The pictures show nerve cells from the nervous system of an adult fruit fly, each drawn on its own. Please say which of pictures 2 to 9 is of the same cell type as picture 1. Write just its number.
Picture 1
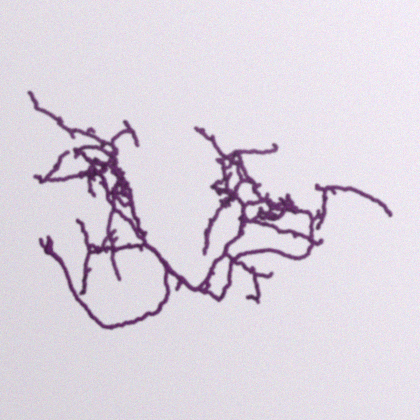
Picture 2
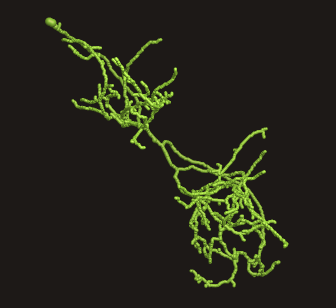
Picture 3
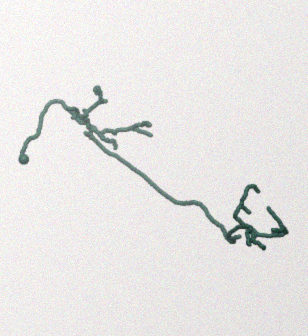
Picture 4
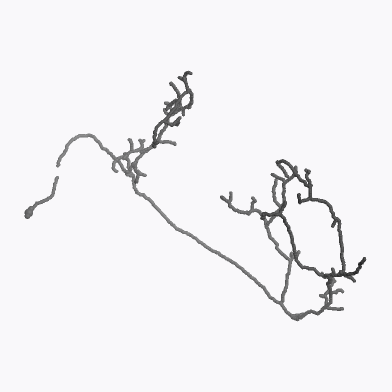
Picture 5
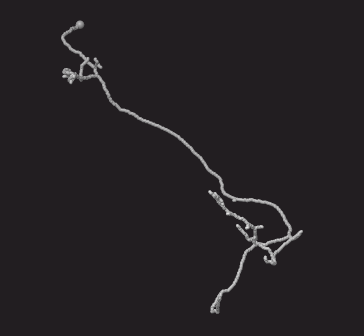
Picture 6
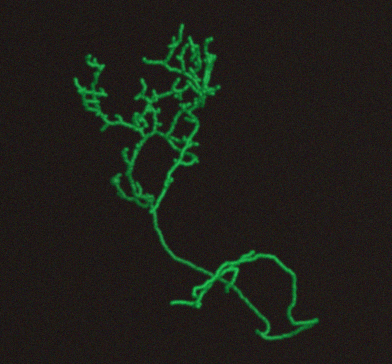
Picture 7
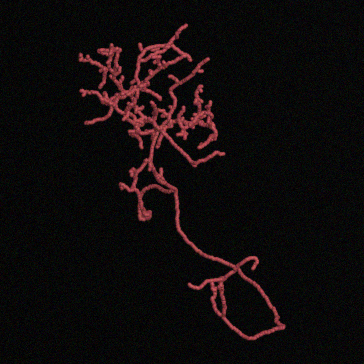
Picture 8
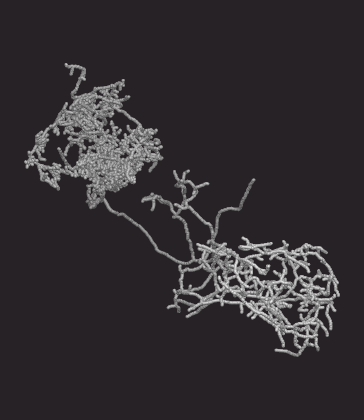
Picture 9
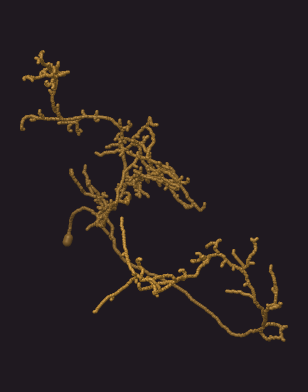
2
